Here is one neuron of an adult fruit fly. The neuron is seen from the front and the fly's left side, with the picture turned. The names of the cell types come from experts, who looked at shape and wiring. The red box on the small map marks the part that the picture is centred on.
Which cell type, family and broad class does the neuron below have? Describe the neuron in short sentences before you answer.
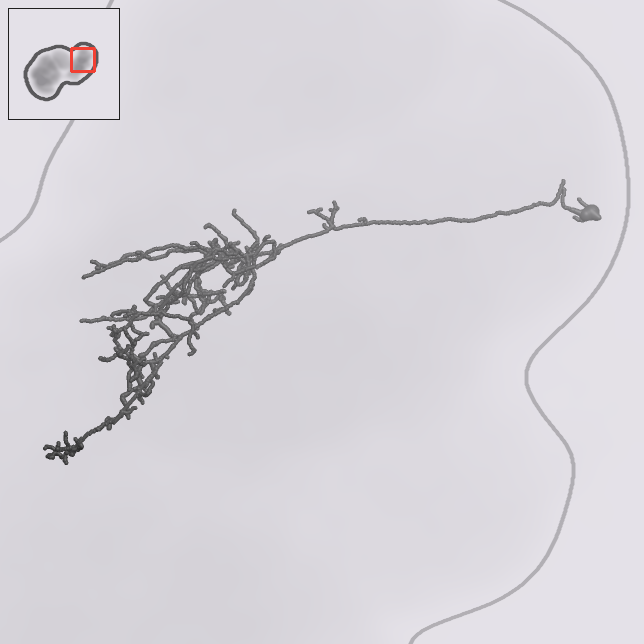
The picture shows dozens of branch ends. As drawn here it is wider than it is tall. The cell type is IN16B047. Its family is hemilineage 16B. Its broad class is nerve-cord intrinsic neuron.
